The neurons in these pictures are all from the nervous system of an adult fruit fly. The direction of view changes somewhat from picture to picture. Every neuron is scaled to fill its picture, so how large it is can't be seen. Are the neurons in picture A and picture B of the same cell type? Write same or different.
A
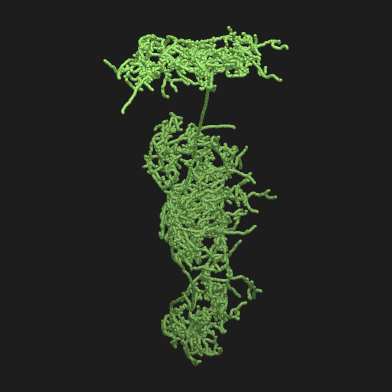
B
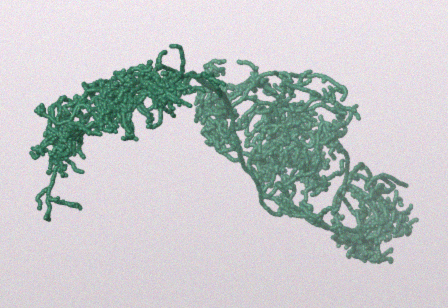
same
